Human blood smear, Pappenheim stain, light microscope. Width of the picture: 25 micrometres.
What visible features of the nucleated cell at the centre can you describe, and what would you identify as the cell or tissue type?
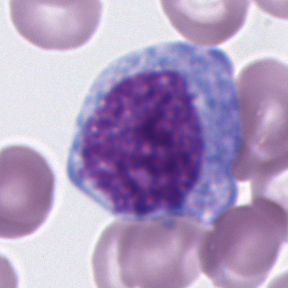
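The outline is irregular, with a blunt bulge at the upper right. The nucleus lies toward the left of the cell and measures about 13 by 11 micrometres. The cytoplasm is broadest to the right of the nucleus, and its blue is deeper along the cell edge than beside the nucleus. This is a monocyte.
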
